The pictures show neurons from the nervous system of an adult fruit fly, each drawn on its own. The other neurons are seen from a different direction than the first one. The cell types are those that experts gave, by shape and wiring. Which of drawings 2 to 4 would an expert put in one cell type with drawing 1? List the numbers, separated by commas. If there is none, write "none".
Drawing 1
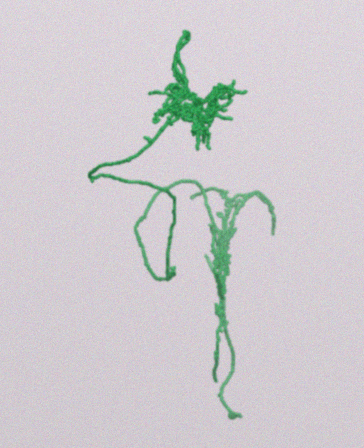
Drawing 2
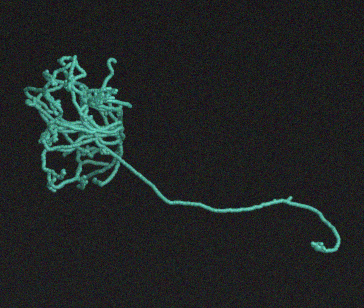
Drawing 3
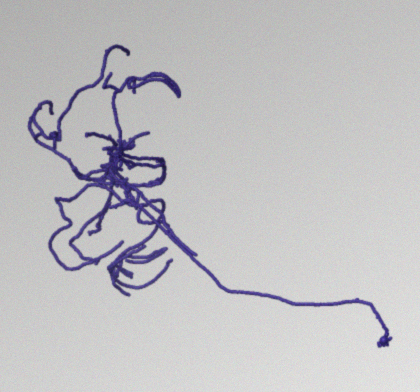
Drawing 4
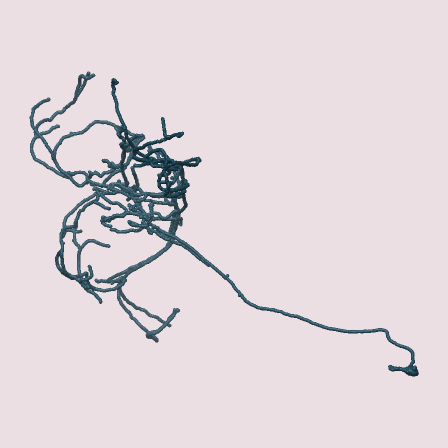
none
